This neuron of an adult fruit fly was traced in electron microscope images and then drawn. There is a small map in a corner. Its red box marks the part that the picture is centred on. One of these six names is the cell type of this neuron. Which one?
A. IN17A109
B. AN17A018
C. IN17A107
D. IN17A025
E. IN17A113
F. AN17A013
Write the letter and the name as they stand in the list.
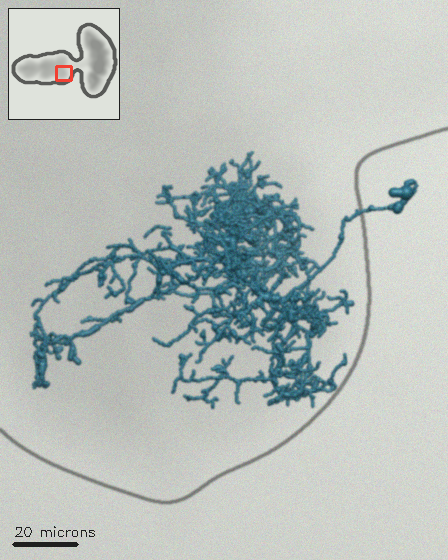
D. IN17A025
